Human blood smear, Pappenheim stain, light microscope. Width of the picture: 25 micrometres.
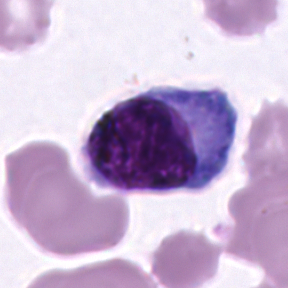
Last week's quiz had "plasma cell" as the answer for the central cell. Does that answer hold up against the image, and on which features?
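Start with the cytoplasm: a broad blue zone, mainly on the right side, which goes with plasma cell.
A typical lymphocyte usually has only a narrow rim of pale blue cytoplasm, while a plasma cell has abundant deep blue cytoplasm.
Next, the chromatin is dark purple and coarsely clumped, which also goes with plasma cell.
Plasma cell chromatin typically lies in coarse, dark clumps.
The cytoplasm beside the nucleus is paler than at the cell edge. No nucleolus and no granules can be seen, and the outline is smooth, without projections. So the name plasma cell fits.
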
